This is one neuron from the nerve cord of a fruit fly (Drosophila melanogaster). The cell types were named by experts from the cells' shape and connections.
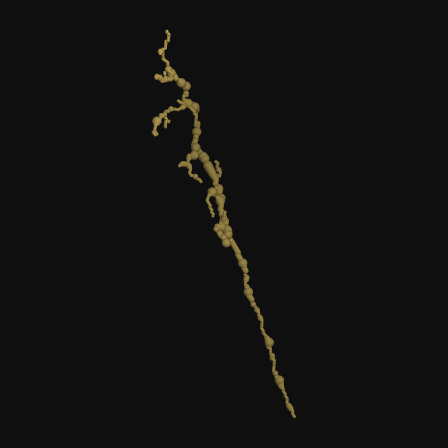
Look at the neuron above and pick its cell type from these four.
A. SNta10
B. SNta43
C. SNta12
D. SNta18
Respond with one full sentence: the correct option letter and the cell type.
For cell type, option B, SNta43, applies to the neuron.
